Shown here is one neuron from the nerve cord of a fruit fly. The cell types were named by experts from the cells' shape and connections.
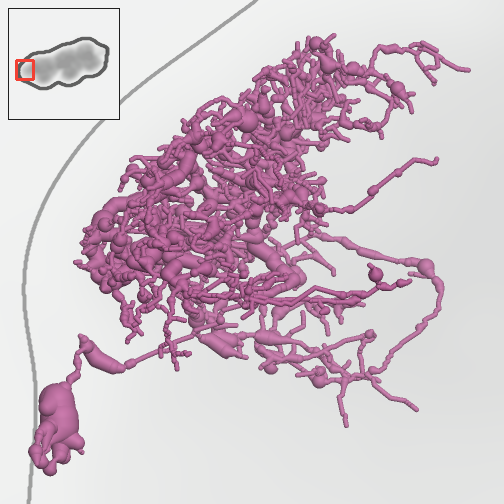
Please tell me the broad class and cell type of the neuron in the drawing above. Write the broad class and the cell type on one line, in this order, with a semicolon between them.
nerve-cord intrinsic neuron; INXXX271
